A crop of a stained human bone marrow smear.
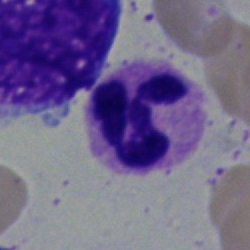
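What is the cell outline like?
Round and smooth.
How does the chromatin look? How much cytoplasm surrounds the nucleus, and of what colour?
Dense, dark purple and clumped. A moderate amount, pale pinkish-lilac, holding only fine, faint granules.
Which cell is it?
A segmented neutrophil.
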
